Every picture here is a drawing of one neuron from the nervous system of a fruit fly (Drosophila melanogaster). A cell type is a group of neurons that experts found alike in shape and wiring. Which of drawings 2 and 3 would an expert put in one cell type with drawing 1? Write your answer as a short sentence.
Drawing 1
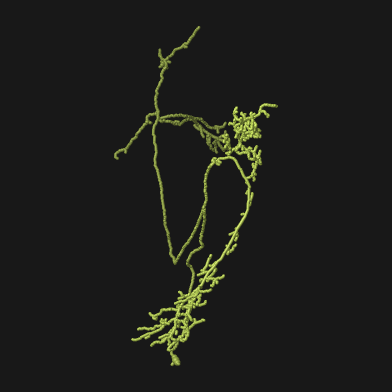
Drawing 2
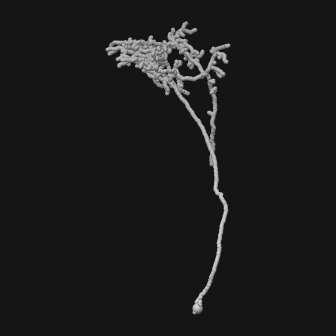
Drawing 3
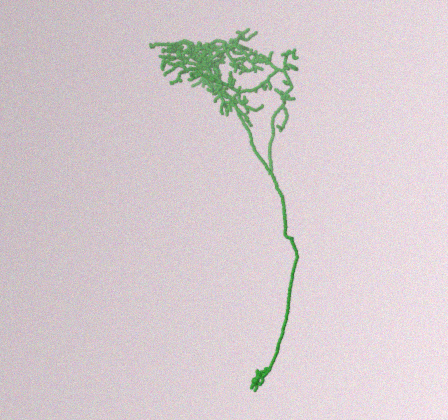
None of them is of the same cell type.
